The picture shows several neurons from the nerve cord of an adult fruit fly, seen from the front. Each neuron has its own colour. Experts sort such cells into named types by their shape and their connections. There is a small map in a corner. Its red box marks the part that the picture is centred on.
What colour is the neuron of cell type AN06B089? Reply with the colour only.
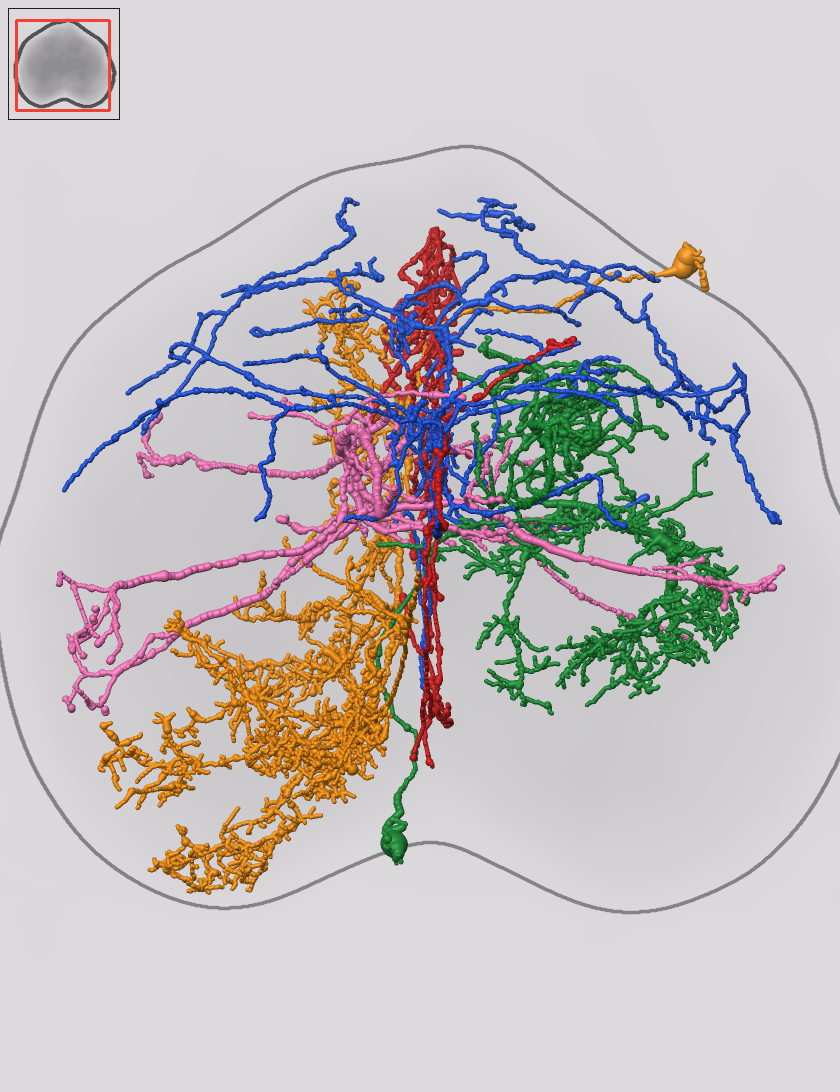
green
